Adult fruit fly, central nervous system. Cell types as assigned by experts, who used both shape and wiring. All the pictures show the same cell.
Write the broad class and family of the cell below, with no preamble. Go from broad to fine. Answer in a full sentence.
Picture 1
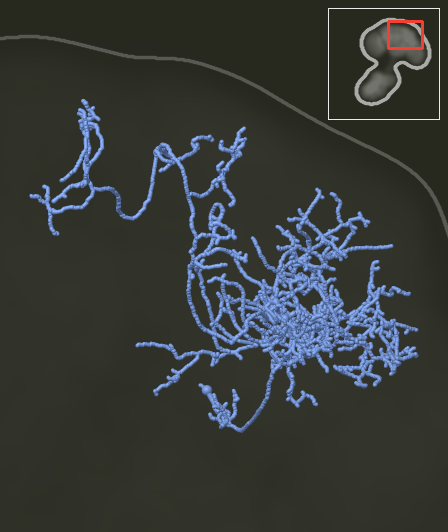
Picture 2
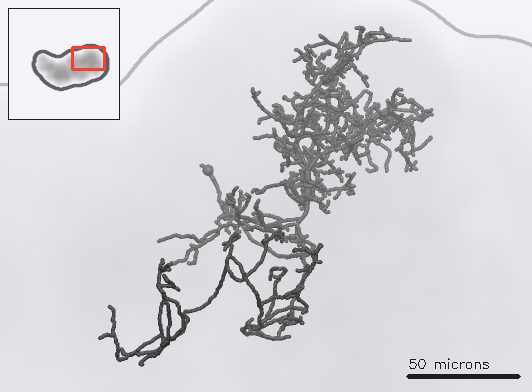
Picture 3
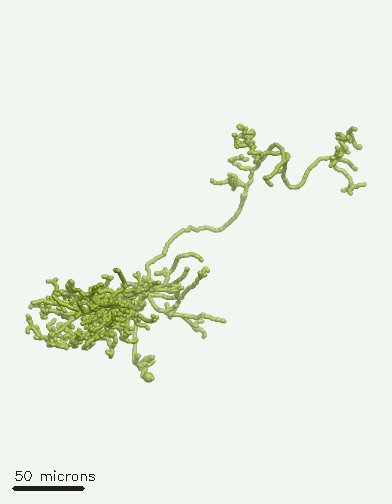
A central-brain intrinsic neuron of hemilineage DL1_ventral.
